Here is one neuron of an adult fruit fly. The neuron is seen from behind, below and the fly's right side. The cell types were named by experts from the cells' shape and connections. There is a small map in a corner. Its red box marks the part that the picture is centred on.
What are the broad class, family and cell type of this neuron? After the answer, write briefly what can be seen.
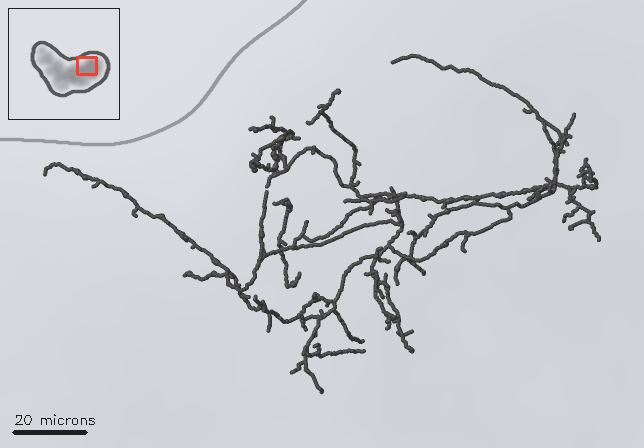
It is a central-brain intrinsic neuron. The family is hemilineage SMPad1. The cell type is SMP105_a. The drawing shows no cell body. By the scale bar it is about 160 microns wide in this view. Dozens of branch ends can be seen.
